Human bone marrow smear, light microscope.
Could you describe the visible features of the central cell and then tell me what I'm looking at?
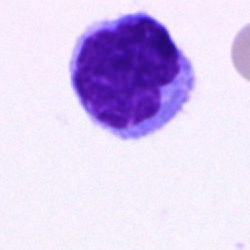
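The nucleus fills most of the cell, with a lumpy outline indented toward the lower right. The cell is roughly round, its border slightly uneven. Its chromatin is dark purple and coarsely clumped, paler streaks running between the clumps. The cytoplasm is just a scant pale blue rim, widest at the lower right. This is a lymphocyte.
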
